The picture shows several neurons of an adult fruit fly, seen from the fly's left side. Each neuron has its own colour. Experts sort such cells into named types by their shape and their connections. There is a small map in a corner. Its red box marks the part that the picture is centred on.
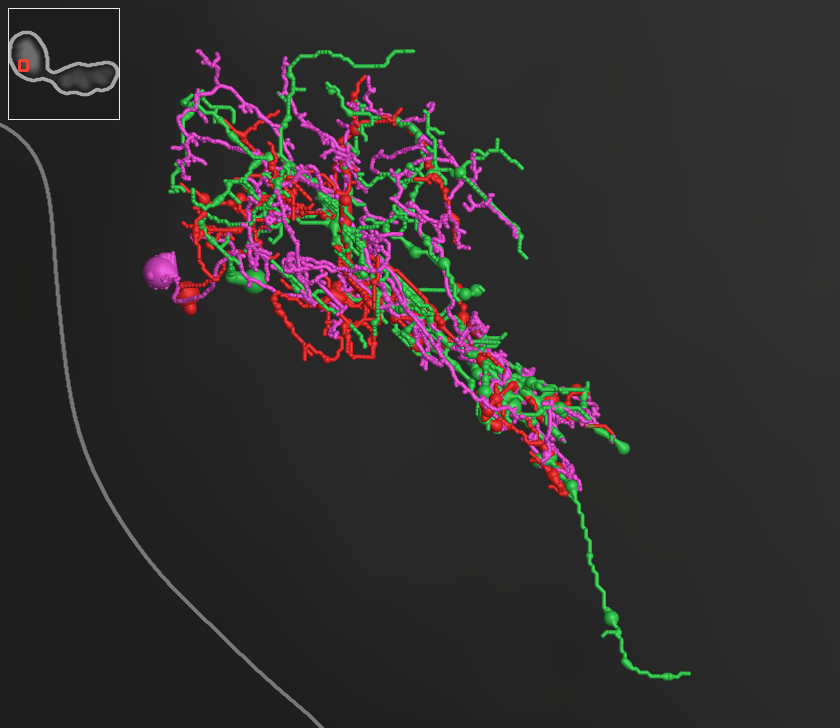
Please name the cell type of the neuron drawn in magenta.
GNG421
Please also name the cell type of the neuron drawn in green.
GNG318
